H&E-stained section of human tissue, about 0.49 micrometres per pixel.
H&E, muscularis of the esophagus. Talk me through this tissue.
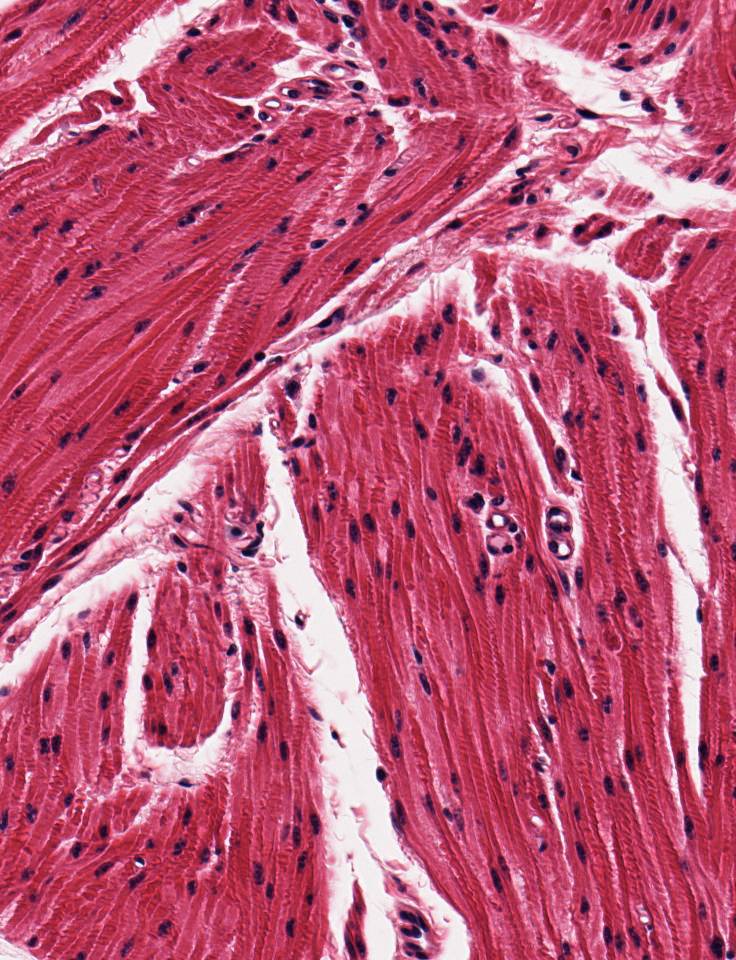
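Start with the muscle fibres: in the upper left they run diagonally, while in the lower half they run roughly top to bottom. Notice how deeply their cytoplasm takes up the stain, a strong pink-red. Between the fibres you can find small, thin-walled capillaries, and just right of centre several sit together in a cluster. Search the whole field and you will find no fat cells.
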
